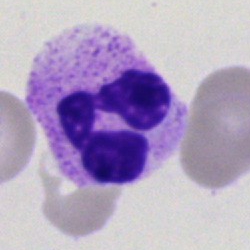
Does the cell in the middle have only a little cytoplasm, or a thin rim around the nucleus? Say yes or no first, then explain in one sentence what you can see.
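No. The cytoplasm is abundant and pale lilac.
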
